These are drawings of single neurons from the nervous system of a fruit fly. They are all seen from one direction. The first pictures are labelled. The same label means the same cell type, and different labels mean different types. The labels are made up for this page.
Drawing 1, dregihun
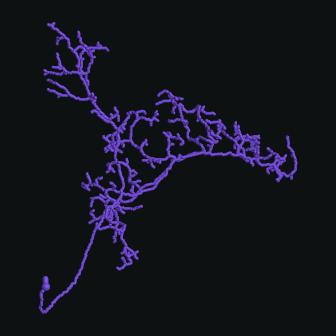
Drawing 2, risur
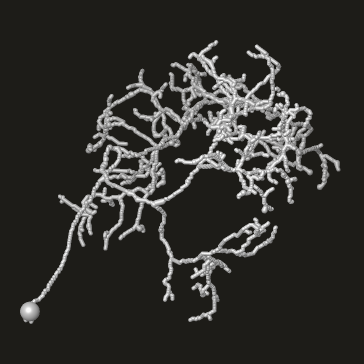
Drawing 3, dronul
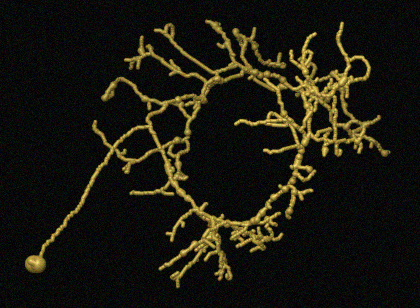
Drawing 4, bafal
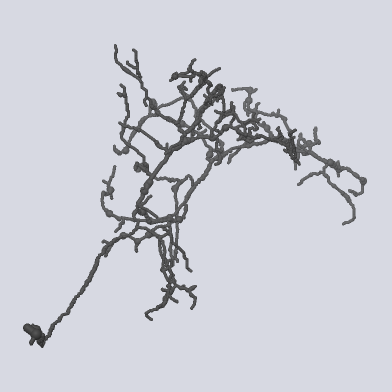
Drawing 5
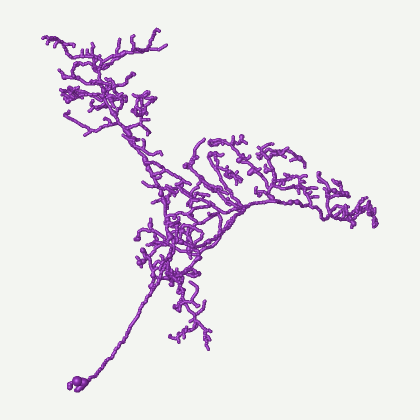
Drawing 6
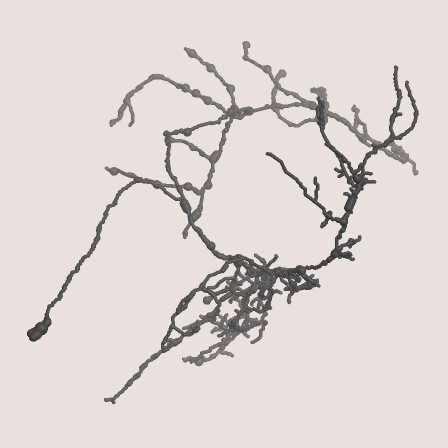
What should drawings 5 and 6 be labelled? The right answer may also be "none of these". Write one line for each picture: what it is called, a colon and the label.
5: dregihun
6: dronul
